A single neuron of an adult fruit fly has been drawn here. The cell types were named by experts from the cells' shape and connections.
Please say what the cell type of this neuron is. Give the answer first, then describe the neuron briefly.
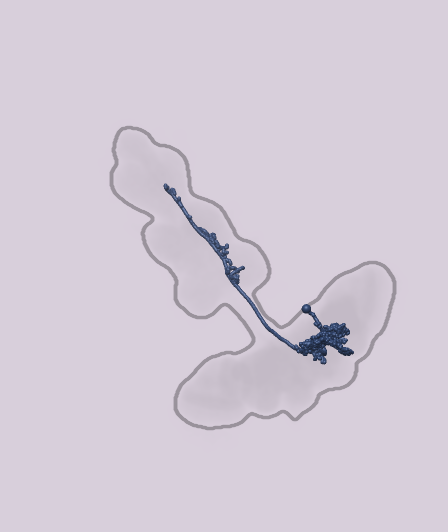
The cell type is DNp71. Its broad class is descending neuron. As drawn here it is about as wide as it is tall.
